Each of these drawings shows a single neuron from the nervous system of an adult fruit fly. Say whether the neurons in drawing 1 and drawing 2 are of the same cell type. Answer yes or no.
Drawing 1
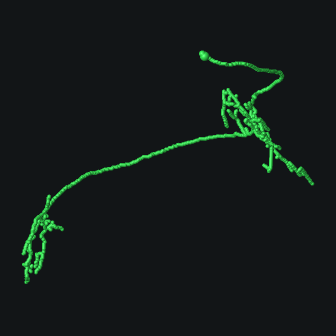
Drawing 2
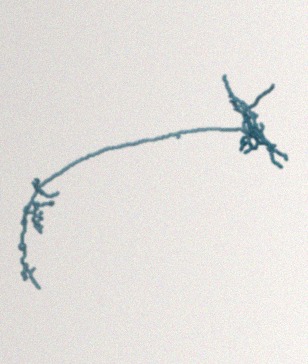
yes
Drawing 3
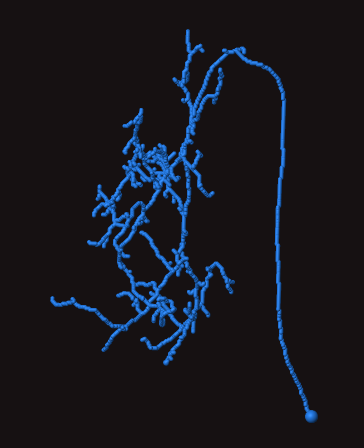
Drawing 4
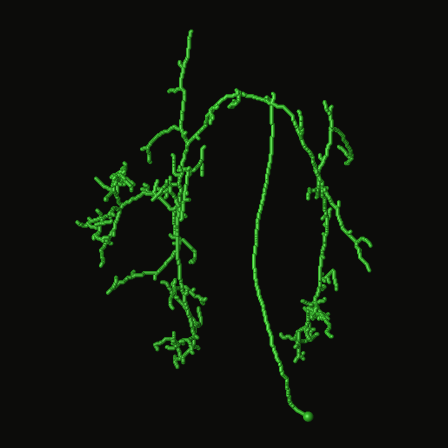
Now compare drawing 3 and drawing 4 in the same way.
yes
